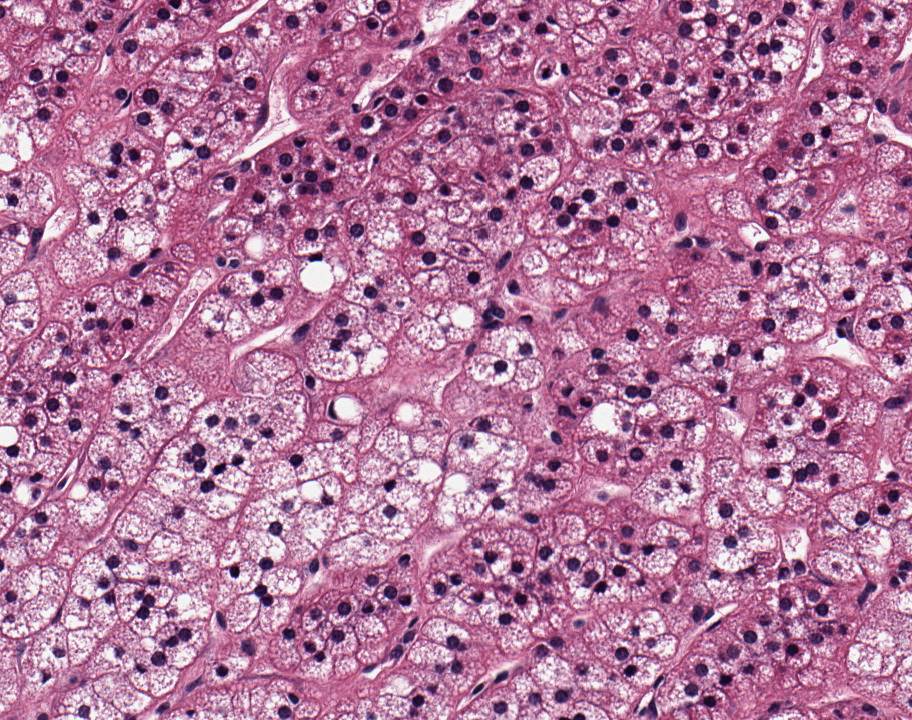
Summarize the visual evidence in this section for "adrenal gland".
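Throughout, the cells are grouped into nests and short cords separated by thin pink septa. Thin-walled capillaries lined by flattened, elongated nuclei run within these septa between the cell groups. Most of the cells have pale, finely vacuolated, foamy cytoplasm, and this goes with the adrenal gland.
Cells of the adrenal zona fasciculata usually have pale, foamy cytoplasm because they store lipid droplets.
No gland lumens or ducts are seen among the cell groups.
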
